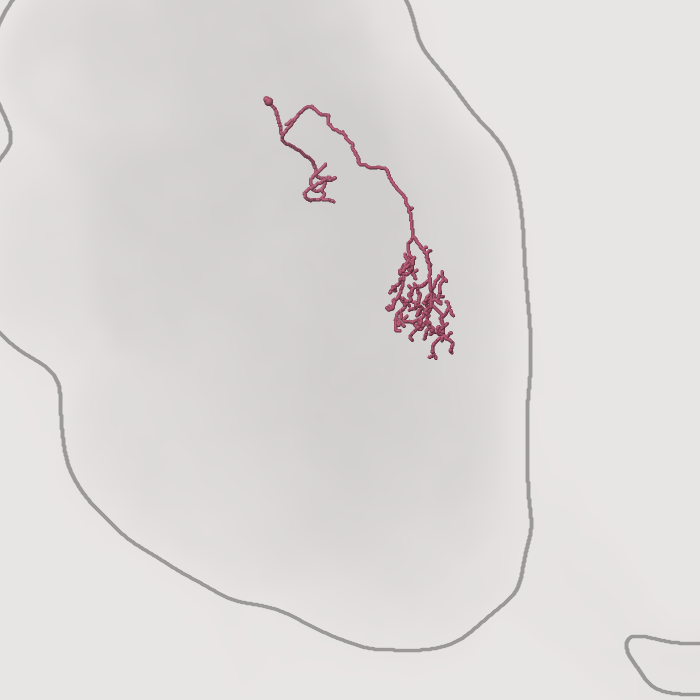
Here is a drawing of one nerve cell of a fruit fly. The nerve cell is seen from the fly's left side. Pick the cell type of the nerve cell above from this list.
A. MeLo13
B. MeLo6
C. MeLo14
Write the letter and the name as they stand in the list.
B. MeLo6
